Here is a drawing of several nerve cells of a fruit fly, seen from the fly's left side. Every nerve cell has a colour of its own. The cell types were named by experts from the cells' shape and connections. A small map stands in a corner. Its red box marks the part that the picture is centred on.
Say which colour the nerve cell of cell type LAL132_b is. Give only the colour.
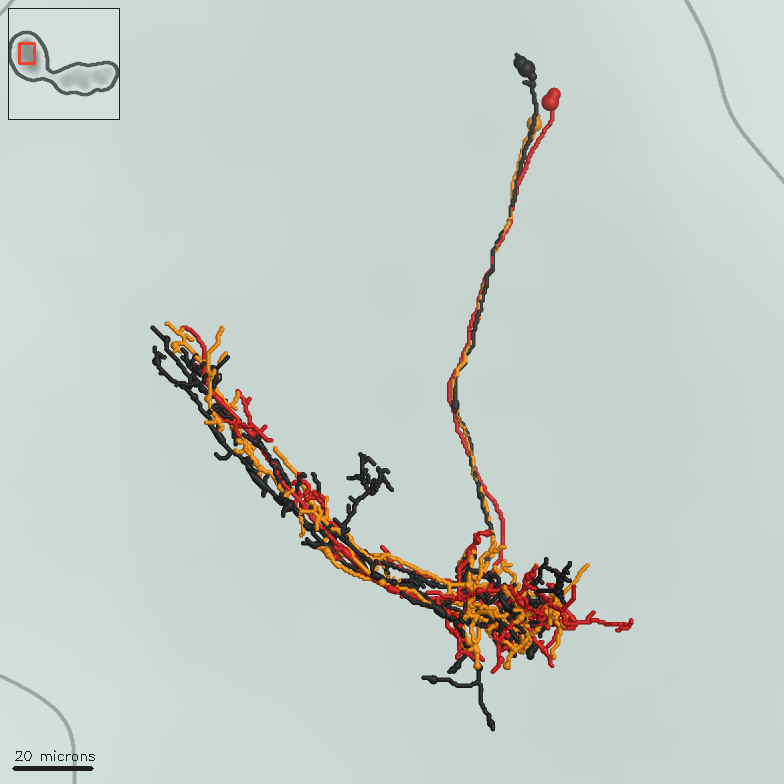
orange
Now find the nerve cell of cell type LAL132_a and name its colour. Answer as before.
black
